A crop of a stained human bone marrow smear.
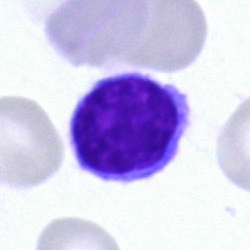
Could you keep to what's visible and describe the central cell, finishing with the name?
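Dense, coarsely clumped chromatin; nucleoli not seen. Cytoplasmic rim widest on the right side. Cytoplasm free of granules. This is a lymphocyte.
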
